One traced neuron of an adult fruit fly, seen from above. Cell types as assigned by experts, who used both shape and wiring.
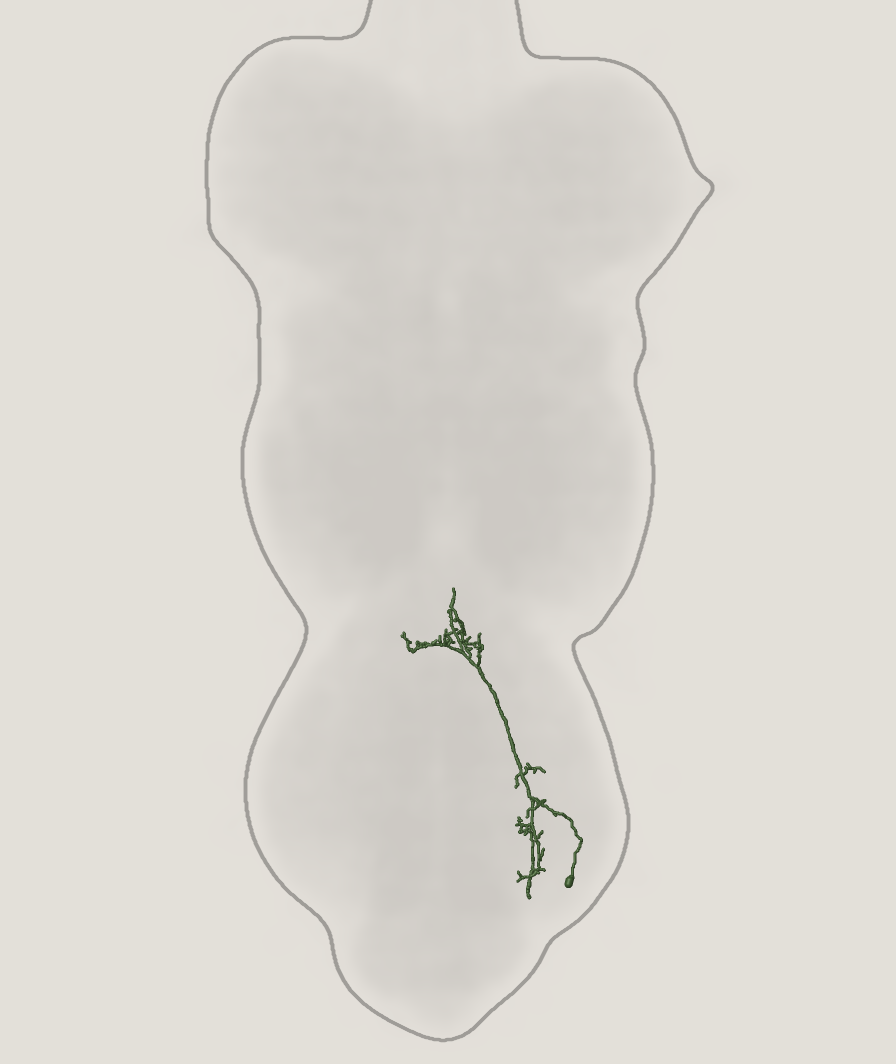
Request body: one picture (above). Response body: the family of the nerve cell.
hemilineage 19A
